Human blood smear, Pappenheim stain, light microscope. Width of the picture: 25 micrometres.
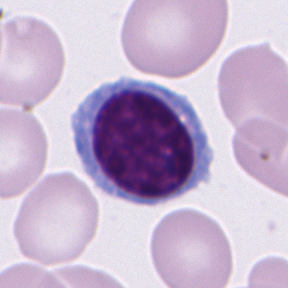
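Typical lymphocyte: the nucleated cell at the centre of a stained human peripheral blood smear under the light microscope. Outline roughly oval, with a slightly ragged edge; cell about 13 by 11 micrometres. Nucleus a smooth oval without indentation, about 10 by 8 micrometres, occupying about 60% of the cell's area. Chromatin dark purple, condensed into clumps. Cytoplasm forms a rim around the nucleus on all sides.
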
